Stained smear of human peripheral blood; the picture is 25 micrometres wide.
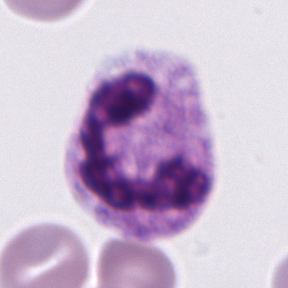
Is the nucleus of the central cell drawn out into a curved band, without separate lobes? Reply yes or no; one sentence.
Yes, within this cell the nucleus runs as one curved band without separate lobes.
